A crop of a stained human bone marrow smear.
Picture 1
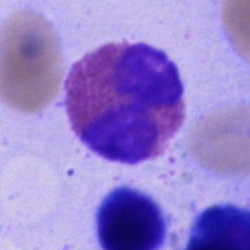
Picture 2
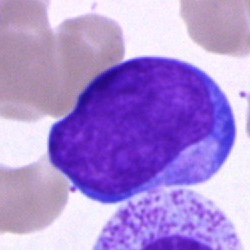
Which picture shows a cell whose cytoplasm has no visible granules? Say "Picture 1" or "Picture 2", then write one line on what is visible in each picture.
Picture 2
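What picture 1 shows: The cytoplasm is packed with reddish-pink granules.
What picture 2 shows: The cytoplasm shows no granules.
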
